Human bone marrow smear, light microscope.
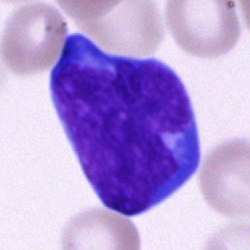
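Blast, the central cell in a stained human bone marrow smear. Its outline is irregular and angular, with several fairly straight edges. The deep blue cytoplasm surrounds a nucleus that fills most of the cell and follows its angular shape. A small, pale, clear patch lies at the lower right edge of the nucleus.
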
